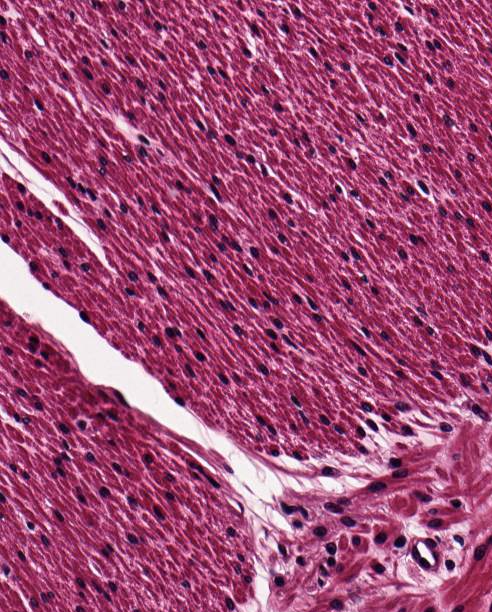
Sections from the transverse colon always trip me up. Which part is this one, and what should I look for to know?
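Looking at this, I'd call it smooth muscle. Most of the field is packed with elongated cells lying parallel to one another in broad bundles.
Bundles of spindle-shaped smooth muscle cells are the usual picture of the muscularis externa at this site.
Their cytoplasm stains strongly eosinophilic, and the dark nuclei are oval to elongated.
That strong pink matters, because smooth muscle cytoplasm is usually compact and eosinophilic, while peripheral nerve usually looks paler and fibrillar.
The nuclei are also spread fairly evenly through the bundles, not clustered.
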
